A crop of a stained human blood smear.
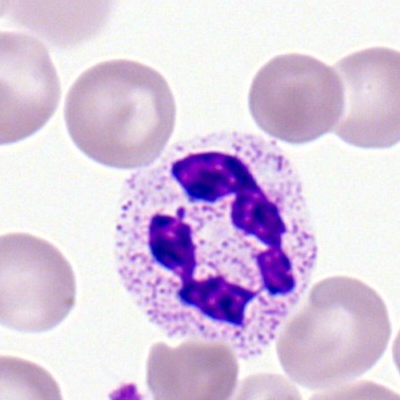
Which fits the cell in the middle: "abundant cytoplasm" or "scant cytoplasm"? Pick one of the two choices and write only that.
Abundant cytoplasm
